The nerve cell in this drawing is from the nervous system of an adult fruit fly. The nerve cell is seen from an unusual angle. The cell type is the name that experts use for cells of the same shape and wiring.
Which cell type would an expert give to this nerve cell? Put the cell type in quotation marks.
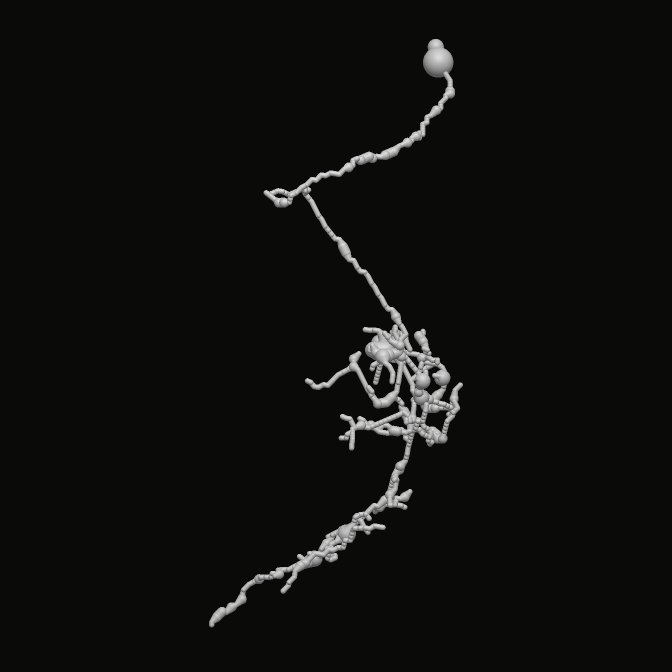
"Mi16"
